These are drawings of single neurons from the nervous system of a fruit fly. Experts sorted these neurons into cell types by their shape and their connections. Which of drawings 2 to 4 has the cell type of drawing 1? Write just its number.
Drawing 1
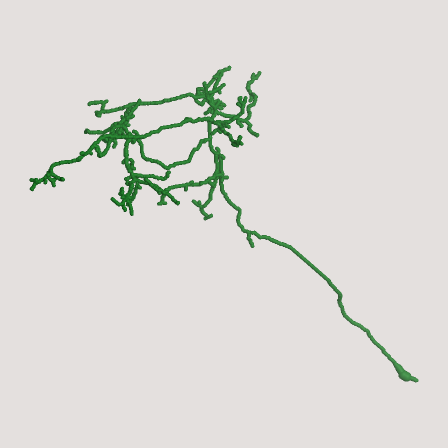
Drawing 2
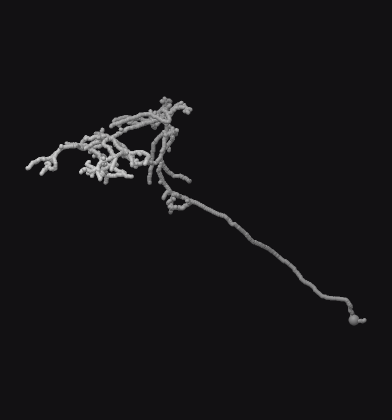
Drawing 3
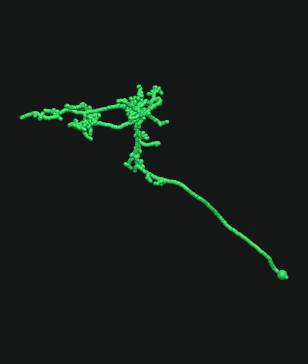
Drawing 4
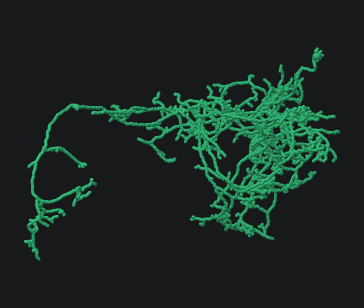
3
